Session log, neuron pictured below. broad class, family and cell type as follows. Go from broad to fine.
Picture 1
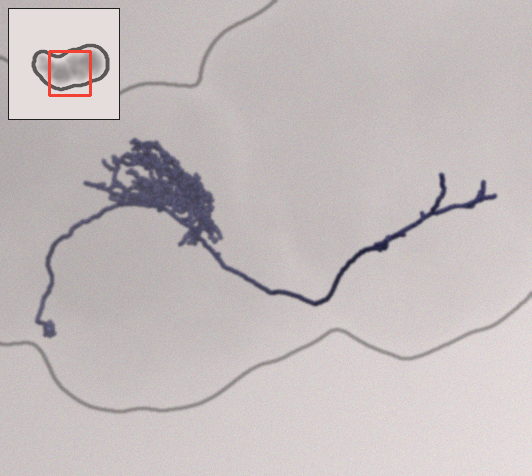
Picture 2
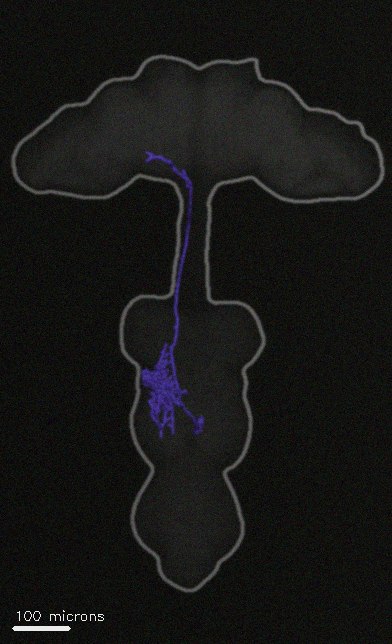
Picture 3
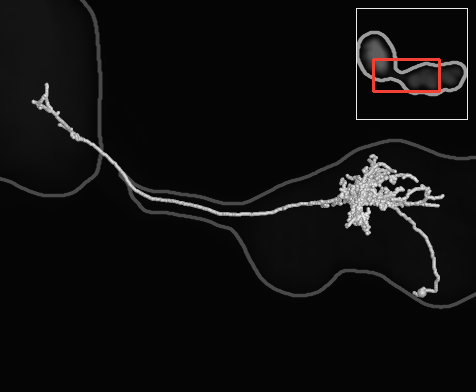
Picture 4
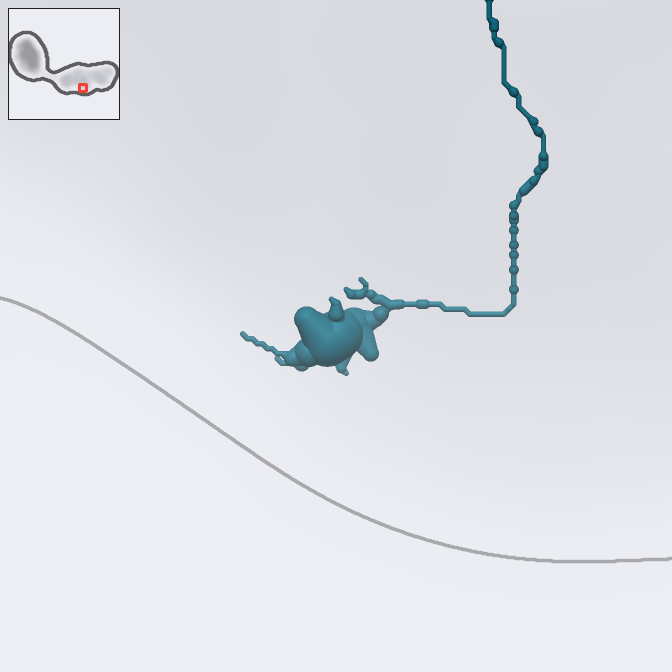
ascending neuron; hemilineage 06B; AN06B031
